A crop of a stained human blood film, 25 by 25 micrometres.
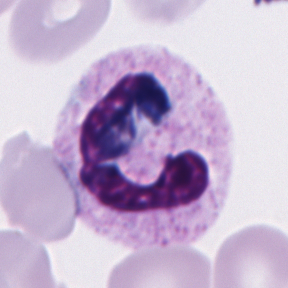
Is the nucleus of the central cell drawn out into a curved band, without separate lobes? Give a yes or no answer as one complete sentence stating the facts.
Yes, there is a nucleus drawn out into a curved band, lacking separate lobes.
